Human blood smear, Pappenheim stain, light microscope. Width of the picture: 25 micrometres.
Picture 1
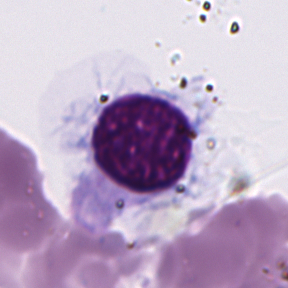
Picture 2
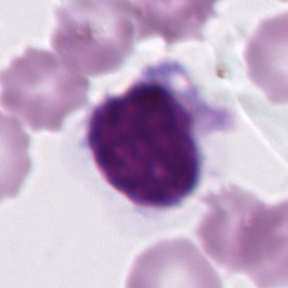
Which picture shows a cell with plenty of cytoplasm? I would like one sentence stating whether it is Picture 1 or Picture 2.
It is in picture 1 that the cytoplasm of the cell is plentiful.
